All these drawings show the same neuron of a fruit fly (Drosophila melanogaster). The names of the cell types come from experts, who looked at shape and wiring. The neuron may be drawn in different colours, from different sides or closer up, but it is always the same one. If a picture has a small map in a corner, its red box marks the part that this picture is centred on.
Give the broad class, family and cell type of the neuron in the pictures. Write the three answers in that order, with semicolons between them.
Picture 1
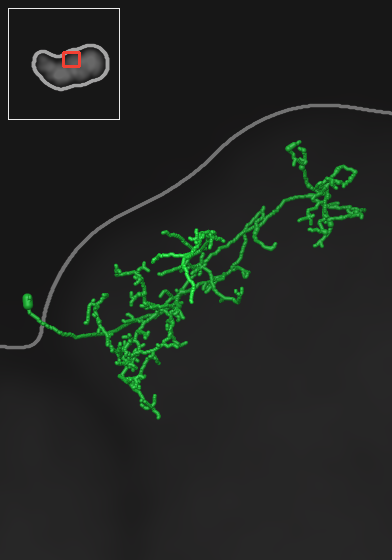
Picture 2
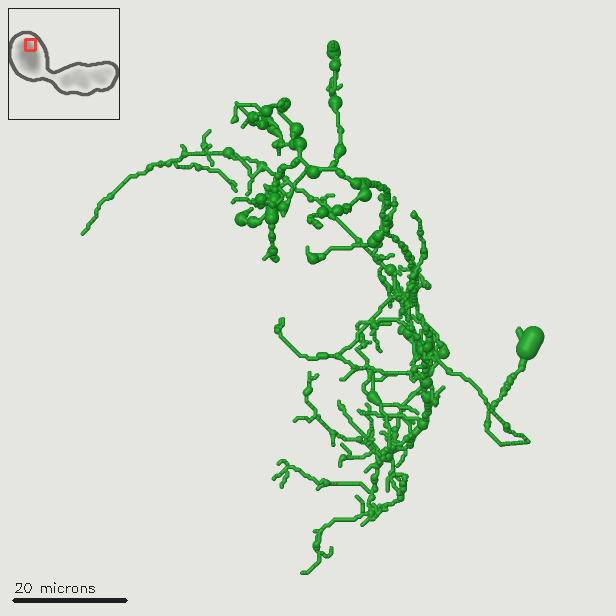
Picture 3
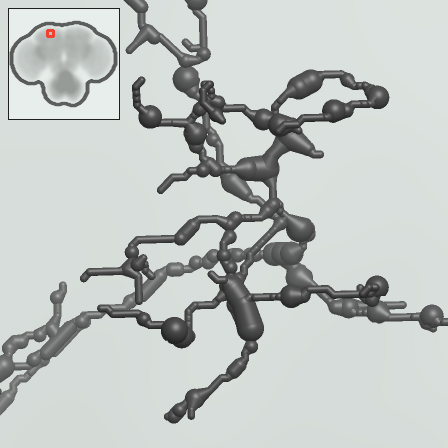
central-brain intrinsic neuron; hemilineage SLPp&v1_posterior; LHPV4g2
